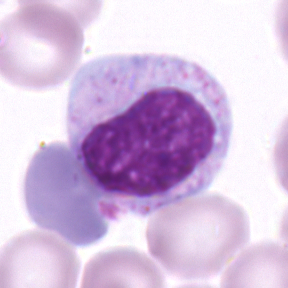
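Metamyelocyte at the centre of the smear. Its outline looks smooth and rounded, and I see no surface projections. The cytoplasm appears pale greyish-blue, with fine reddish-purple granules scattered through it. Looking closely, I find no vacuoles there.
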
